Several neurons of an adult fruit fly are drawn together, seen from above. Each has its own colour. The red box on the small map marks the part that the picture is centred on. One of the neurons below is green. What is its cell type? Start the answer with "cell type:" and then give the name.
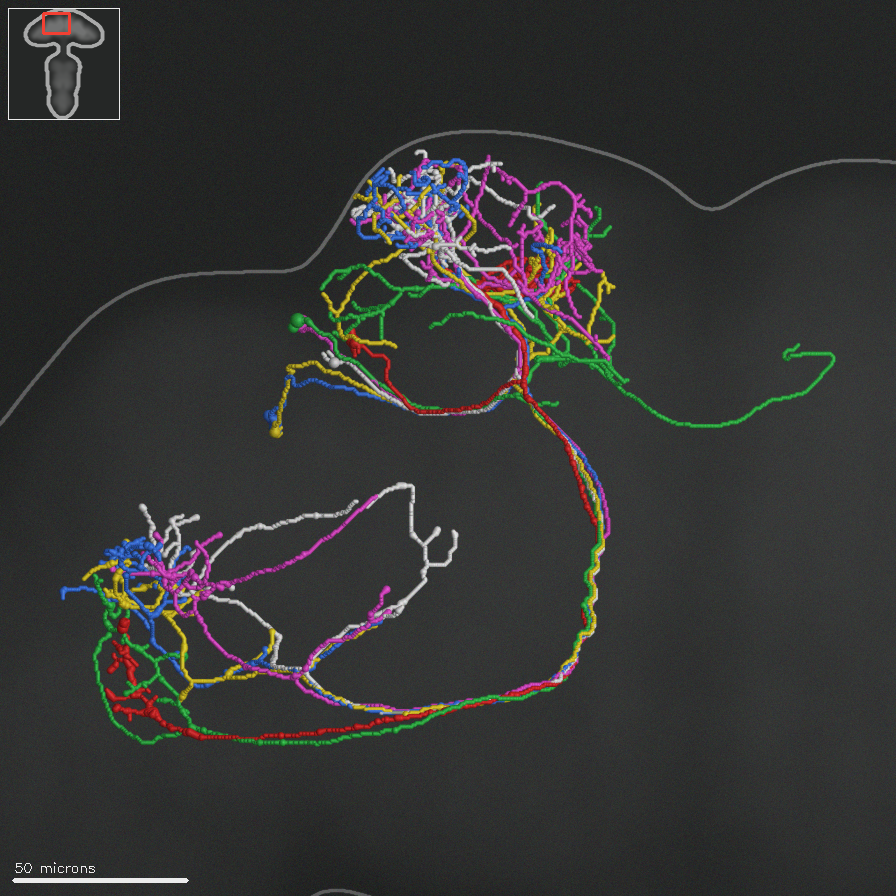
cell type: M_lvPNm46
